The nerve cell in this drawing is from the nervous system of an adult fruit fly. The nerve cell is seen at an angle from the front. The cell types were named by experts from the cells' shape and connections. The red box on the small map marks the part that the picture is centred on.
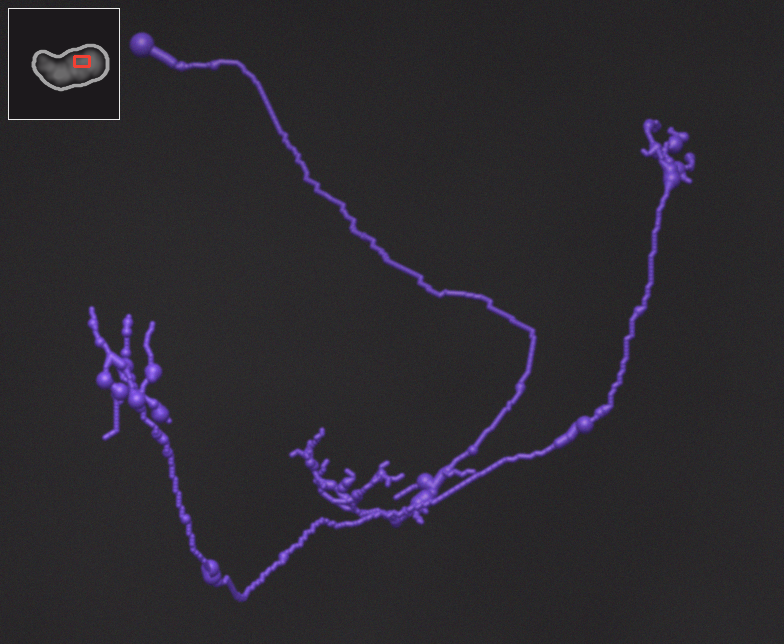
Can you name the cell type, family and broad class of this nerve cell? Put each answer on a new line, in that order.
vDeltaA_a
class CX
central-brain intrinsic neuron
